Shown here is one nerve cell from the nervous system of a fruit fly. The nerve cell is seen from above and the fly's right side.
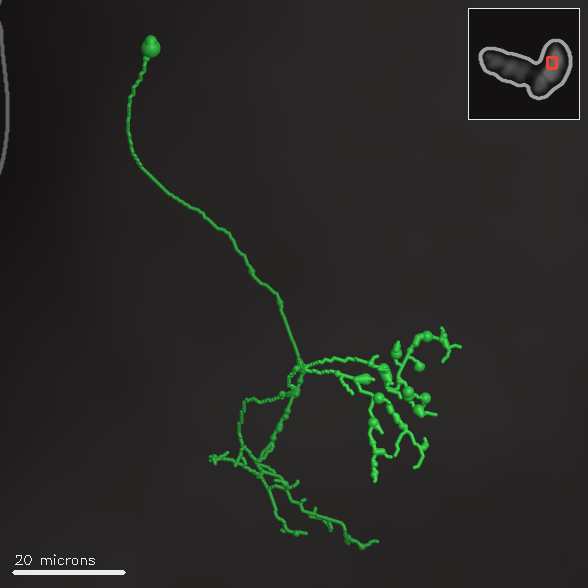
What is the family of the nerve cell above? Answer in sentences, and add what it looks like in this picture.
Its family is called class CX. This is a central-brain intrinsic neuron. It is in the brain and does not reach the nerve cord. The cell body is at the upper left of the picture. From top to bottom in the picture it spans about 95 microns.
